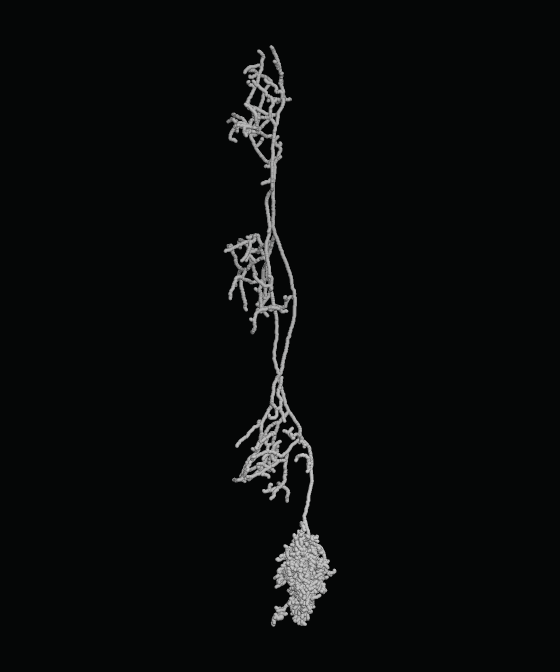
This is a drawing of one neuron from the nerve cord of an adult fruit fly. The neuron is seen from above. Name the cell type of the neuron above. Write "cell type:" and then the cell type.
cell type: INXXX025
